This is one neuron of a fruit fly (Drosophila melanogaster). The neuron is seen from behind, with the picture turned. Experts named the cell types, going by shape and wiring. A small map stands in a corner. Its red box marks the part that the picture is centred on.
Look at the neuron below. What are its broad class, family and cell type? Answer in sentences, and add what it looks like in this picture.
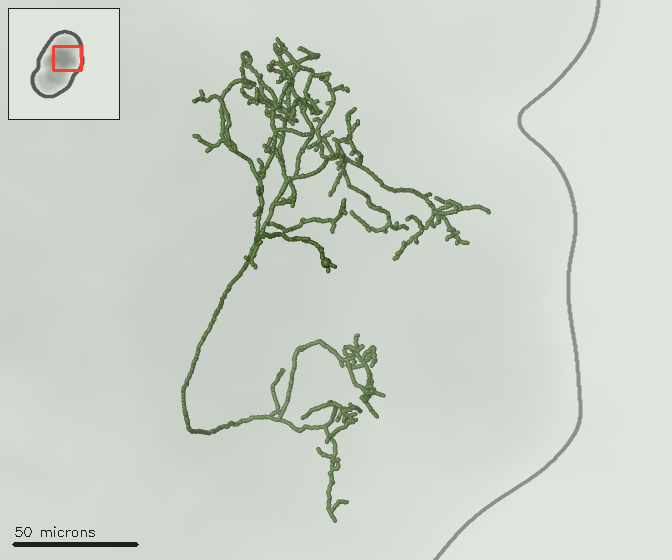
This is a central-brain intrinsic neuron. The family is hemilineage VLPl&p1_posterior. It is of cell type AVLP496. Its cell body lies in the middle of the picture. By the scale bar it is about 200 microns tall in this view. The picture shows dozens of branch ends.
